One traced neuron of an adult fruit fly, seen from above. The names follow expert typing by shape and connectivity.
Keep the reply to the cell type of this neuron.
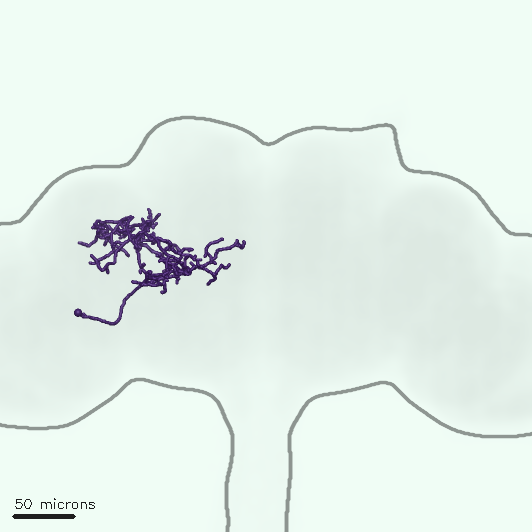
CB1610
